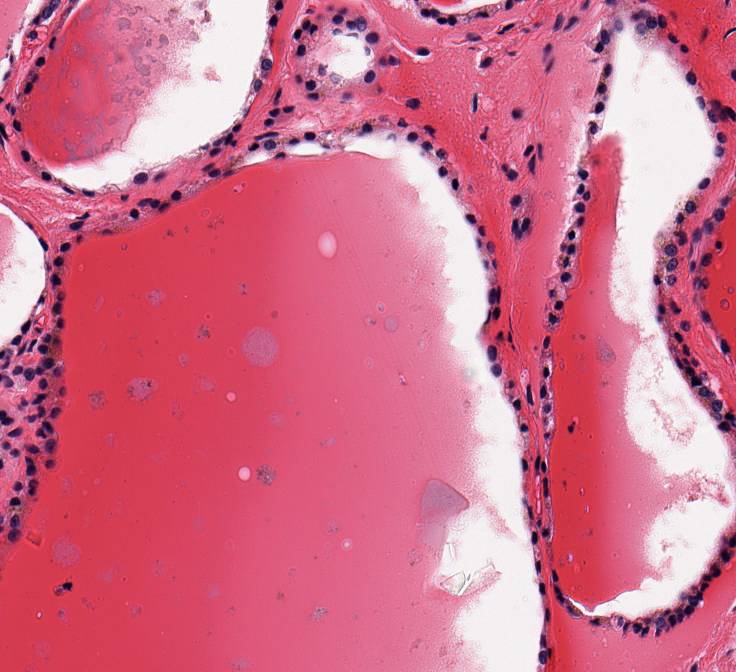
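Thyroid: large follicles packed with colloid take up the field, and the largest fills the lower left and centre. Look along the edge of each follicle and you will find a single layer of flattened to low cuboidal epithelial cells. Their nuclei are small, dark and round to oval. Near the top centre, tucked between the larger follicles, sits a small follicle with pale contents.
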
